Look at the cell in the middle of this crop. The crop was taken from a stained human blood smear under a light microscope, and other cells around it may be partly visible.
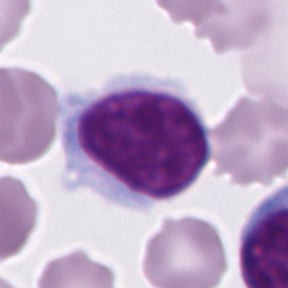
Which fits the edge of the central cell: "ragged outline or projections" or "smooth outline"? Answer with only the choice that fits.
Ragged outline or projections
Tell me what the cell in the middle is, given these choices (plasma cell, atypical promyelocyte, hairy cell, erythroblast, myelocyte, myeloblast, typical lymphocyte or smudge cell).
hairy cell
